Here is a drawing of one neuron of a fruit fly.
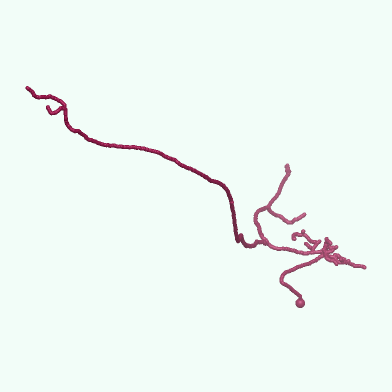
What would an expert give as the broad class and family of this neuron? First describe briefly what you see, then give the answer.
Its cell body lies at the lower right of the picture. As drawn here it is wider than it is tall. It is an ascending neuron. Its family is hemilineage 10B.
